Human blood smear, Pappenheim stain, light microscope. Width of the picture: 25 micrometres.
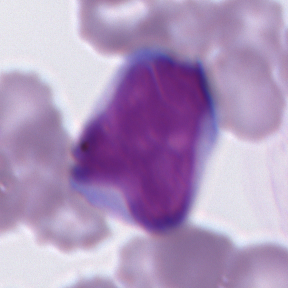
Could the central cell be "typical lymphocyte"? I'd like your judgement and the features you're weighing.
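Not quite: this cell is a myeloblast, not a typical lymphocyte.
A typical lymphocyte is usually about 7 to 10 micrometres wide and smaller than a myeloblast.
This nucleus measures about 15 by 13 micrometres, which tells against the lymphocyte. That nucleus fills about 80% of the cell's area.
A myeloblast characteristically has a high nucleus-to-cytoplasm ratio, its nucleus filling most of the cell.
The cytoplasm, a narrow pale blue rim clearest at the lower left, has no granules, which does not separate them.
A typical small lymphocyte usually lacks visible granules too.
The outline is angular, and the nucleus is irregular, notched on its left edge, with a few paler spots inside.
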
